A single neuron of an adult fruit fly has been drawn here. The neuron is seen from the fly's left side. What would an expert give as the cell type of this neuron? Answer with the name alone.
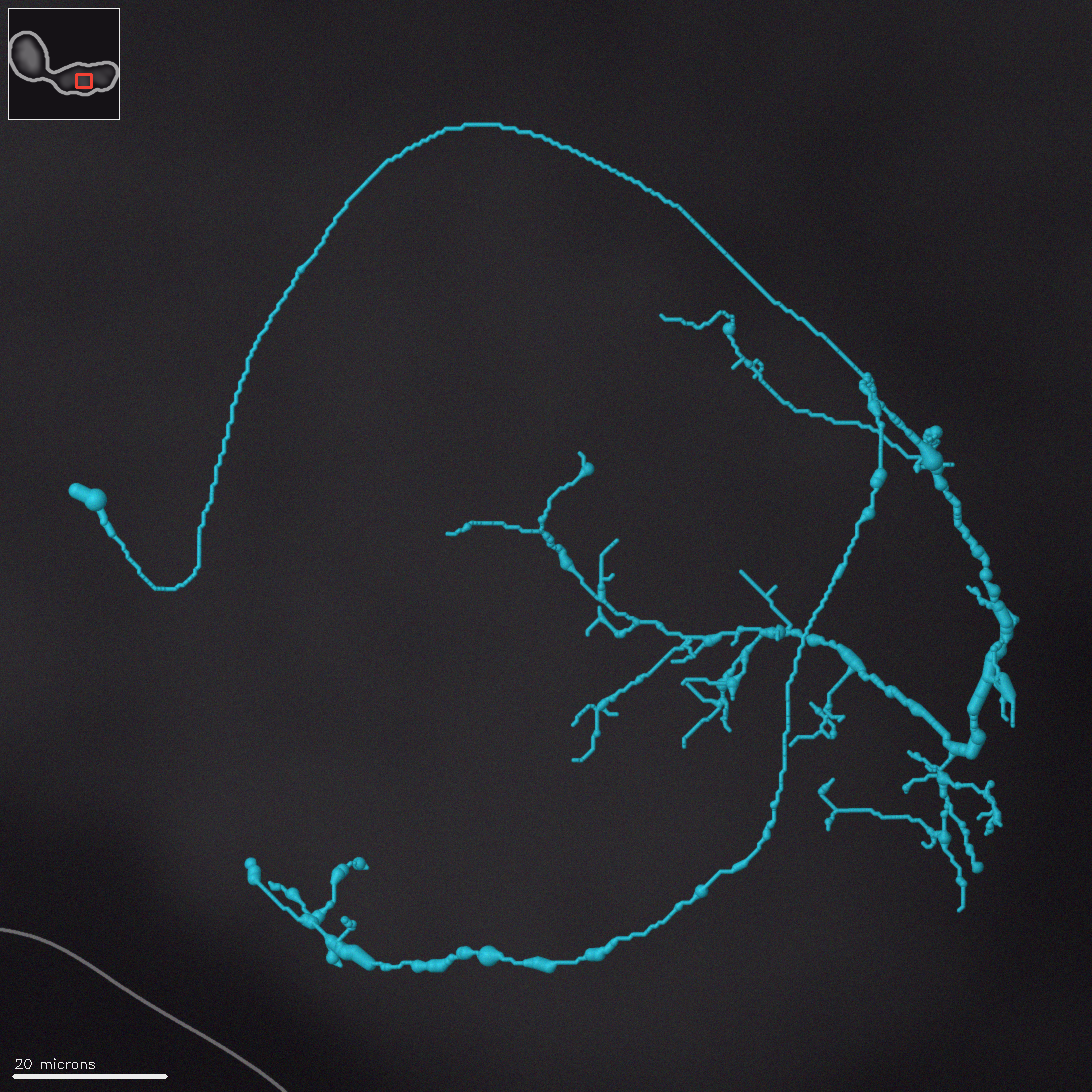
IN08A041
